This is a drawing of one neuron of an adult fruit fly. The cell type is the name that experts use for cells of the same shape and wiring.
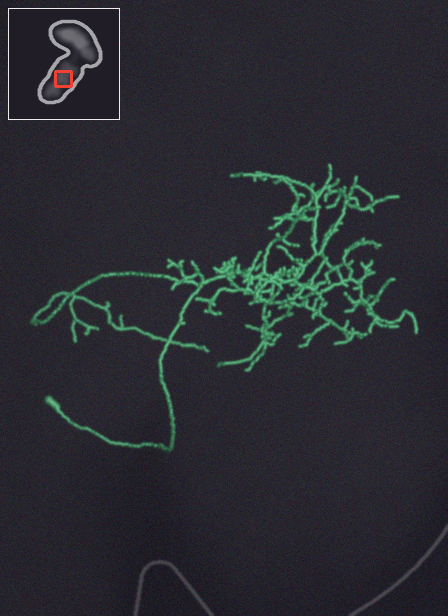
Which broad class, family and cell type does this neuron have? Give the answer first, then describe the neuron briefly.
It is a nerve-cord intrinsic neuron. The family is hemilineage 11A. The cell type is IN11A019. It is in the nerve cord and does not reach the brain. The picture shows dozens of branch ends.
